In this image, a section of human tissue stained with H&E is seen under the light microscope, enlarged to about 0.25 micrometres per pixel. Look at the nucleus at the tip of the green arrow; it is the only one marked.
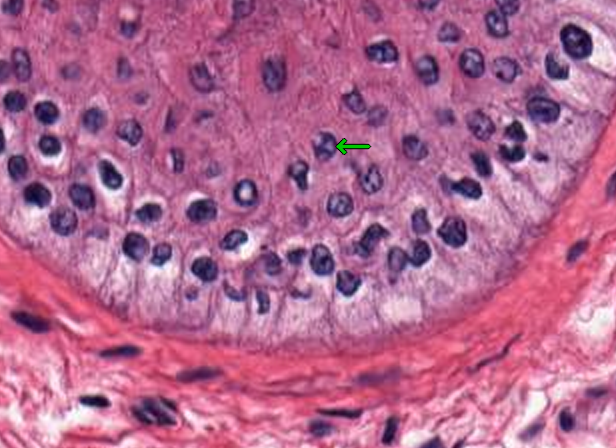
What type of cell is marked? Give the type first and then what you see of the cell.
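The marked cell is a keratinocyte. The nucleus is round and about the same size as the neighbouring nuclei. The nucleus stains dark purple, with its chromatin in uneven clumps rather than smooth. The cytoplasm around it is pink and finely streaked, with no sharp outline separating it from neighbouring cells.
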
